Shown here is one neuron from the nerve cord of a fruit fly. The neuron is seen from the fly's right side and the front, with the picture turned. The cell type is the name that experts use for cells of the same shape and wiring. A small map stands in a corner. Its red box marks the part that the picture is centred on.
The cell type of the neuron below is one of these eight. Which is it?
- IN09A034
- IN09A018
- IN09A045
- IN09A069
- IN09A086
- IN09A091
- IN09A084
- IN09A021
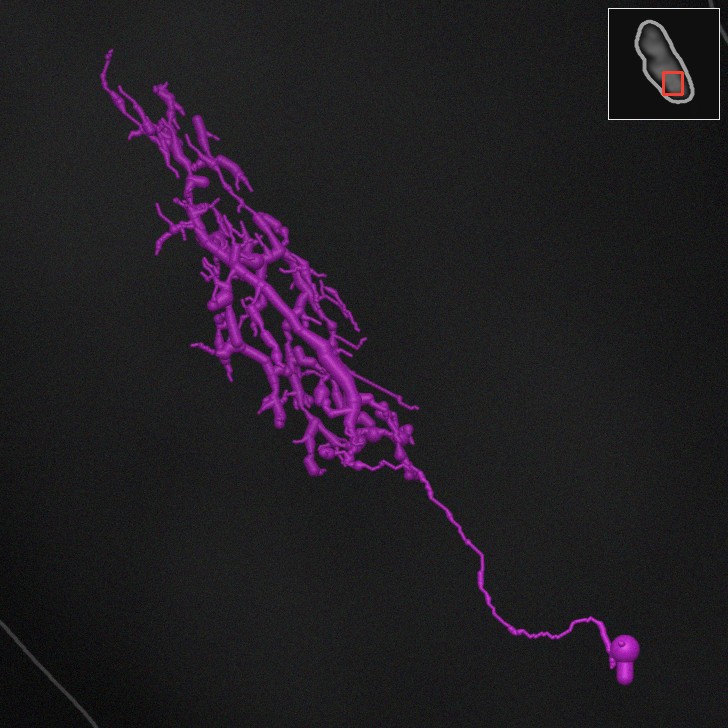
IN09A018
